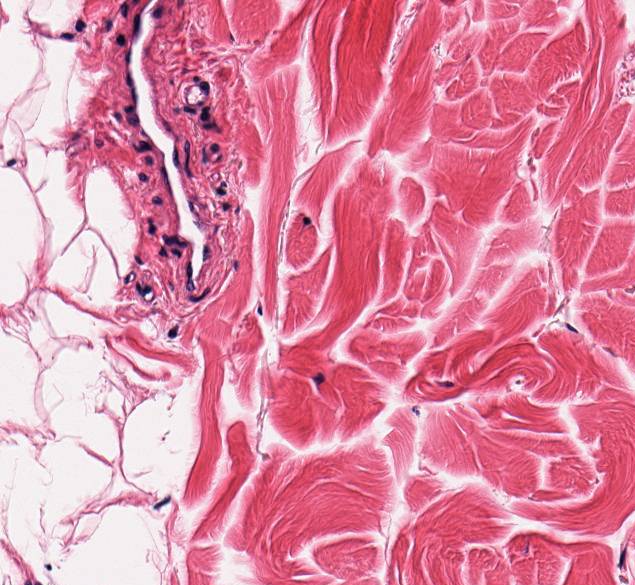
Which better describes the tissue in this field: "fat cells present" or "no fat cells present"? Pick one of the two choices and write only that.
Fat cells present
